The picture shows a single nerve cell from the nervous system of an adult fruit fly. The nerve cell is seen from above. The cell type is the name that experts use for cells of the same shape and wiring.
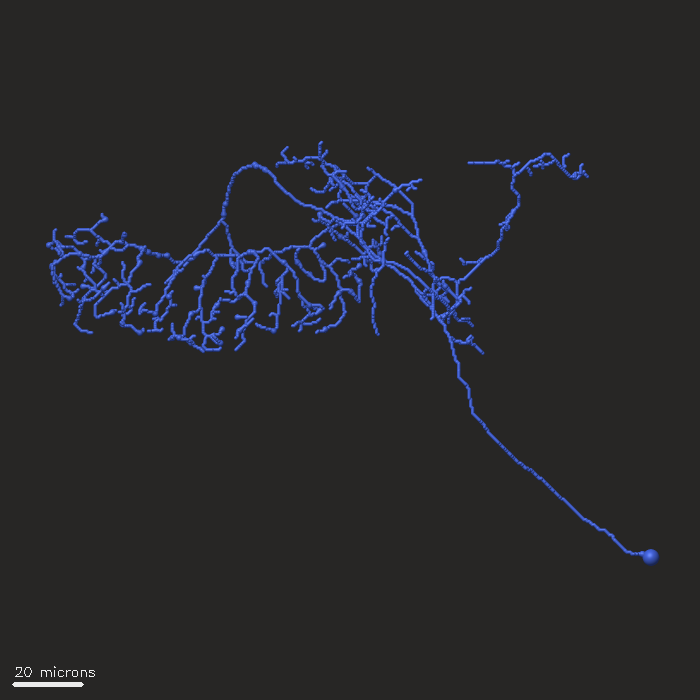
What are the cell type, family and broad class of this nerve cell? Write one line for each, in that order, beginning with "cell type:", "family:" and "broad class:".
cell type: FB5Y_b
family: hemilineage DL1_dorsal
broad class: central-brain intrinsic neuron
